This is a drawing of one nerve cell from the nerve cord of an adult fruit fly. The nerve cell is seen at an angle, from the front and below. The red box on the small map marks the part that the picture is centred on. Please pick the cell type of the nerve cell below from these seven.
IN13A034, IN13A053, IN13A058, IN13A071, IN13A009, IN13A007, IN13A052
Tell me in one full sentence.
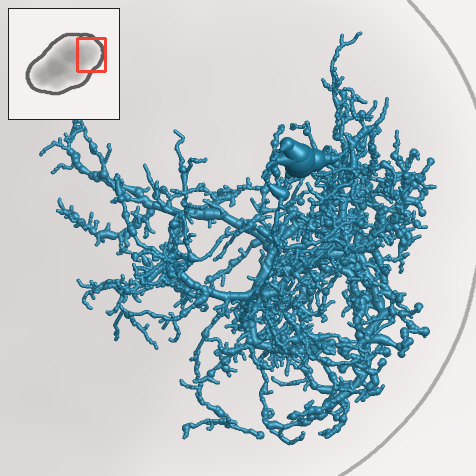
This nerve cell is categorized as cell type IN13A009.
